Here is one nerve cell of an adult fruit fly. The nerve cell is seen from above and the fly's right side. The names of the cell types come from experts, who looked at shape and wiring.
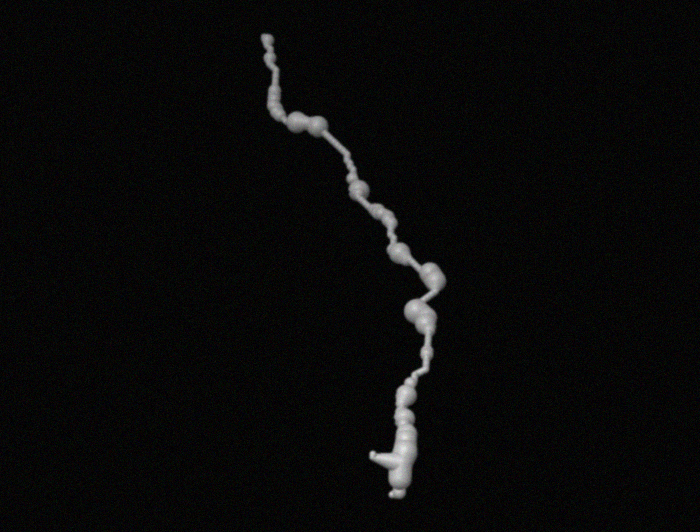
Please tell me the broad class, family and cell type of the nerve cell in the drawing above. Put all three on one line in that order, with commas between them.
photoreceptor or other optic-lobe sensory neuron, class visual, R7p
